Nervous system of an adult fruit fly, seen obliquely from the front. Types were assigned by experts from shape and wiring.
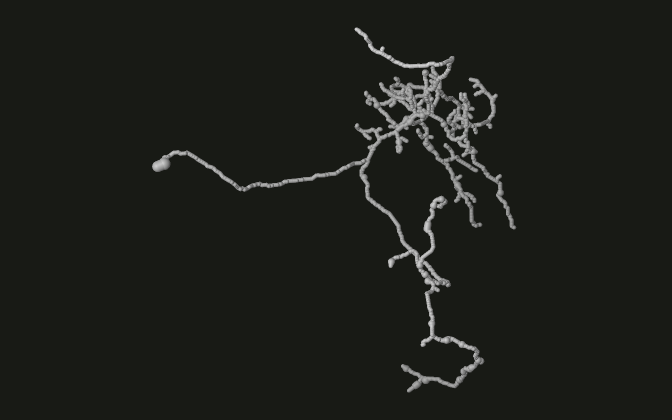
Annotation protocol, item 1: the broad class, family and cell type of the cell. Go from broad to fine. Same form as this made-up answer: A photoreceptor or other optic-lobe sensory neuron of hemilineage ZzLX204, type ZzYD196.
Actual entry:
A central-brain intrinsic neuron of hemilineage VLPl2_posterior, type LHAV2b4.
